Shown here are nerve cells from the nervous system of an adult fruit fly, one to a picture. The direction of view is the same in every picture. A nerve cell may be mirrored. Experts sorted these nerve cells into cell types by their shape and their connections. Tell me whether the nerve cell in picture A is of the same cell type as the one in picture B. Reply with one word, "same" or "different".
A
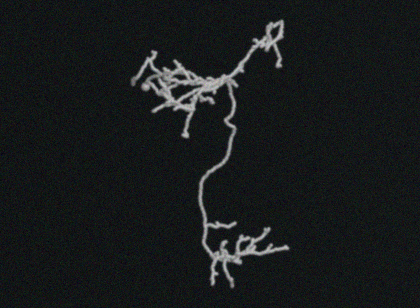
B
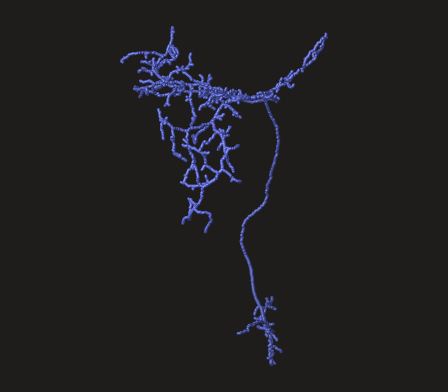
same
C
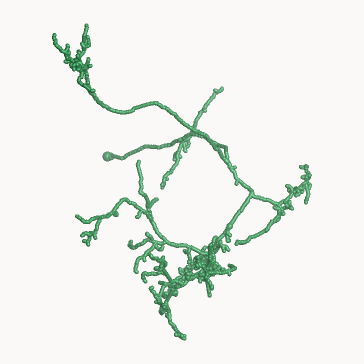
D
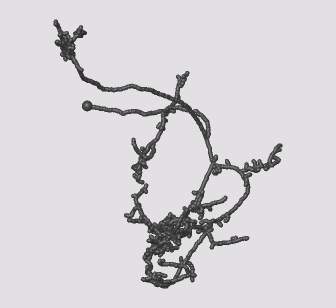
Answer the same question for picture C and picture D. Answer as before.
same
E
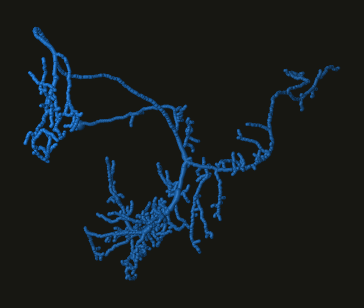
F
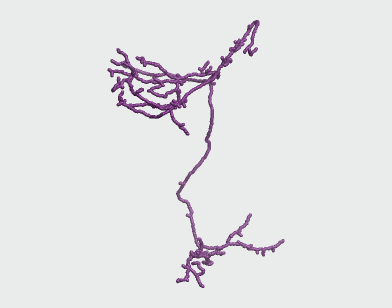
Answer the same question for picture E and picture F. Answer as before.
different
